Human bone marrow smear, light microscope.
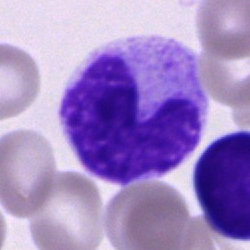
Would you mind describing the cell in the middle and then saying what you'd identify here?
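The nucleus fills most of the cell and has a deep notch on its upper right side. Pale lilac cytoplasm lies mostly in the upper right, within the notch, with fine purple granules scattered through it. The cell is a band neutrophil.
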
